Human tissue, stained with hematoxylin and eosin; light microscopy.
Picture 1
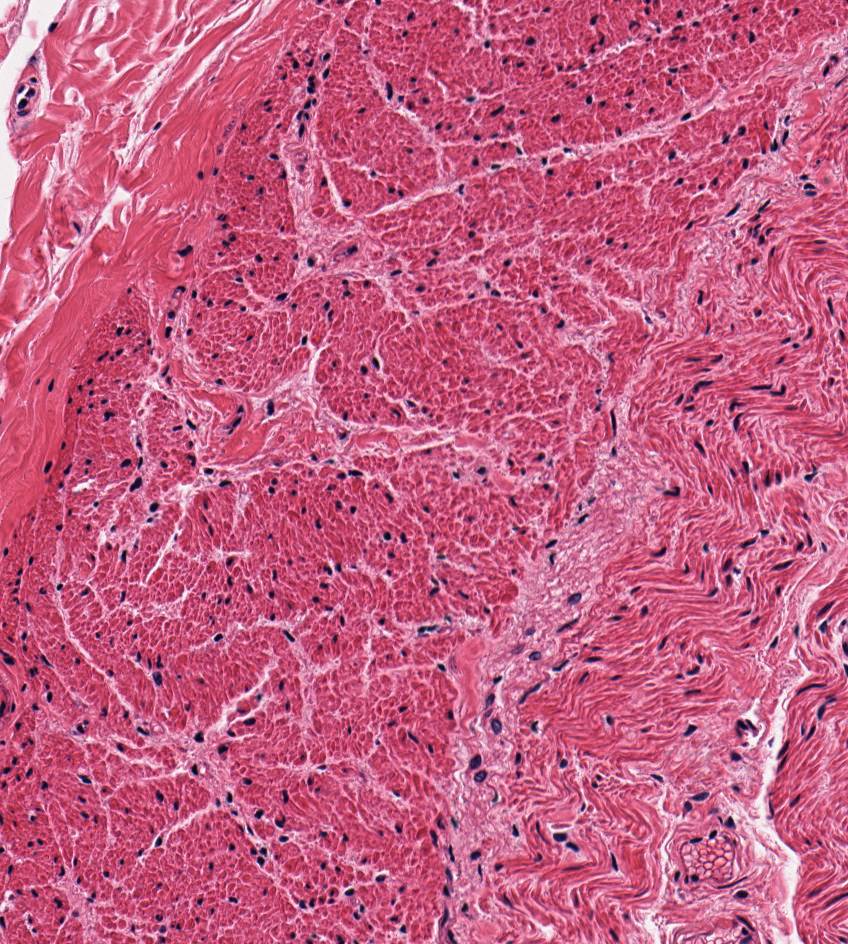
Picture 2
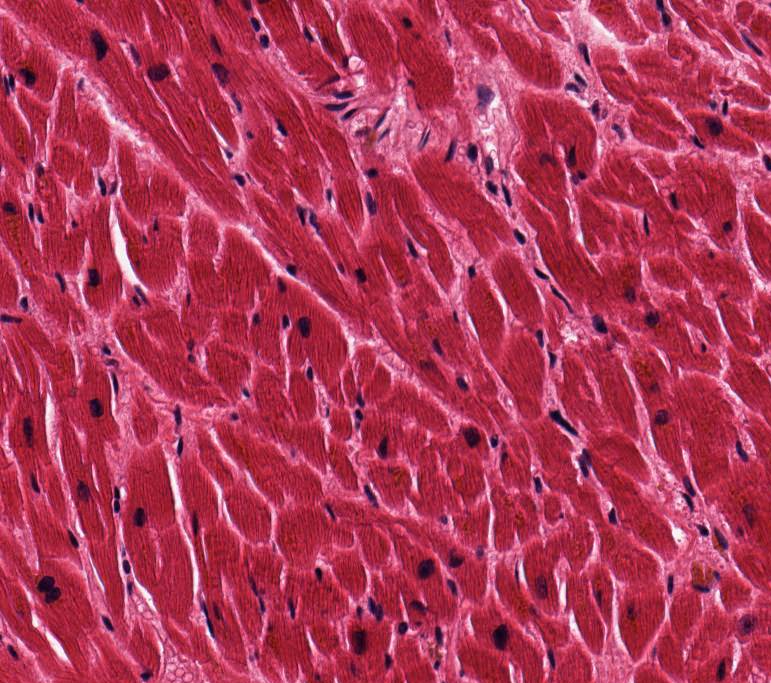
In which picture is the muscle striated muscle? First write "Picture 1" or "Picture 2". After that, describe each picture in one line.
Picture 2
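Picture 1: Smooth muscle fibres in the left and central part of the field are cut in cross-section, while those on the right side are cut lengthwise.
Picture 2: The cardiomyocyte cytoplasm stains a deep pink-red.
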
